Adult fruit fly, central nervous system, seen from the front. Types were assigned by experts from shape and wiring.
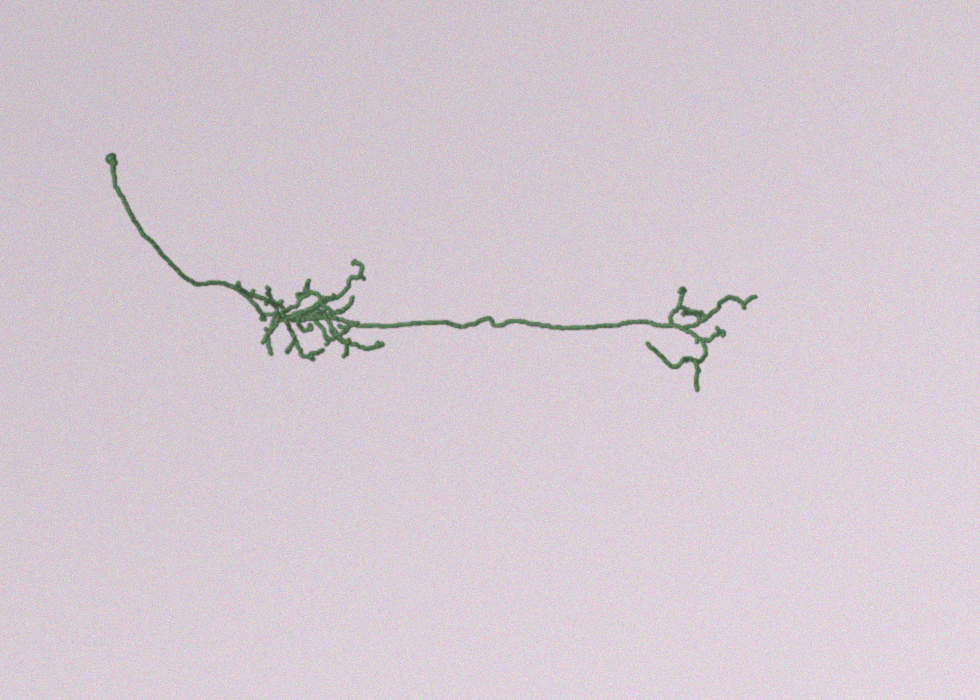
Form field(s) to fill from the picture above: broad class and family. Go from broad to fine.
central-brain intrinsic neuron; hemilineage LHl4_posterior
